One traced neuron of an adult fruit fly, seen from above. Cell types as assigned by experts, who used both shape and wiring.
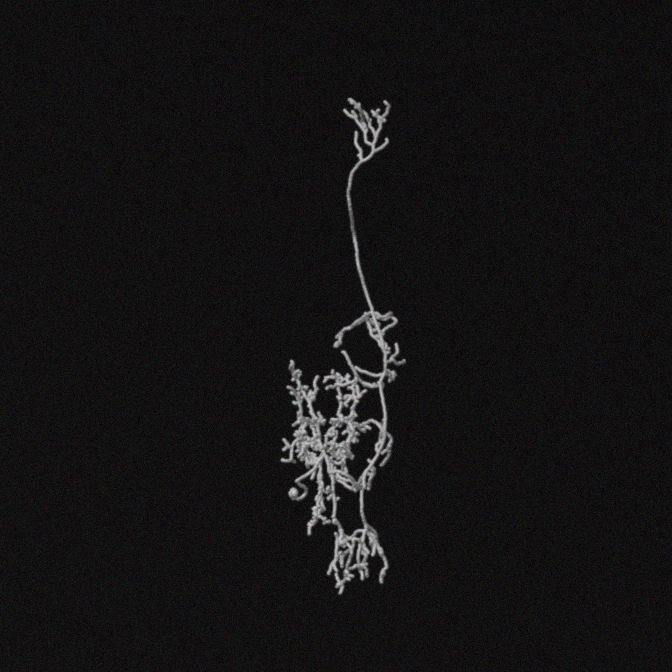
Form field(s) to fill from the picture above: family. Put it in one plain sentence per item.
The family is hemilineage 03B.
